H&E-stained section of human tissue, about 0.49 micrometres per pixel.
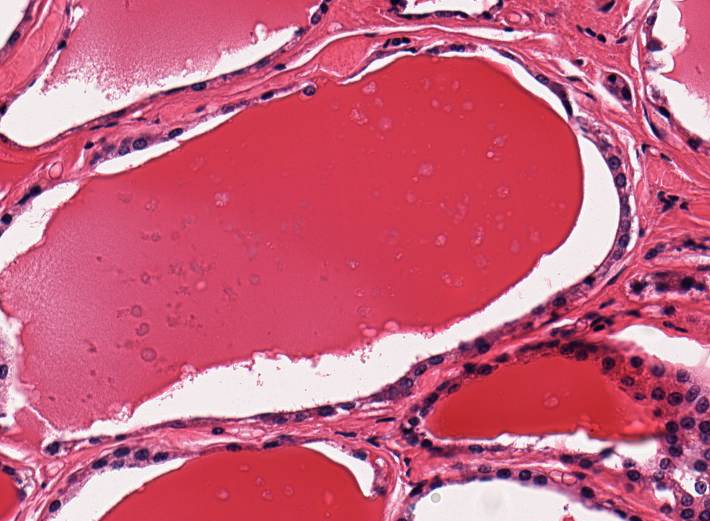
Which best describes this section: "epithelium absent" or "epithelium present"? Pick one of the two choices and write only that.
Epithelium present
